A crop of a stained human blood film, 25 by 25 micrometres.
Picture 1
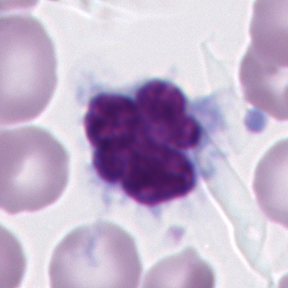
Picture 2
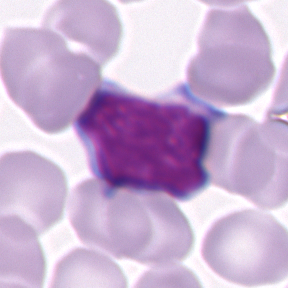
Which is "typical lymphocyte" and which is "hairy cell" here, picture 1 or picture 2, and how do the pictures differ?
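The hairy cell appears in picture 1; the typical lymphocyte appears in picture 2. Point one is the edge: the hairy cell's border is ragged, with wispy shreds of cytoplasm trailing outward, while the typical lymphocyte has an angular, many-sided outline with fairly straight edges and a small pale blue tag of cytoplasm projecting from its upper right corner. Point two is the share of nucleus and cytoplasm: in the typical lymphocyte a single unlobed nucleus of about 12 by 9 micrometres fills almost the whole cell, leaving only a very thin rim of cytoplasm.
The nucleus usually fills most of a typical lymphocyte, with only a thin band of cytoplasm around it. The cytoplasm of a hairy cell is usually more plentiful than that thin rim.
Point three is colour: the hairy cell's cytoplasm is pale blue-grey, and what can be seen of the typical lymphocyte's cytoplasm is pale blue. Point four is the hairy cell's nucleus, which is about 11 micrometres across, with dark purple chromatin dense throughout and no nucleoli to be seen.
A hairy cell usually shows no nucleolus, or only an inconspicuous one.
Point five is granules, and none are visible in the hairy cell's cytoplasm.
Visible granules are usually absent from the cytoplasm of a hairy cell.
Finally, a small round bluish fragment lies just to the right of the hairy cell.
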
